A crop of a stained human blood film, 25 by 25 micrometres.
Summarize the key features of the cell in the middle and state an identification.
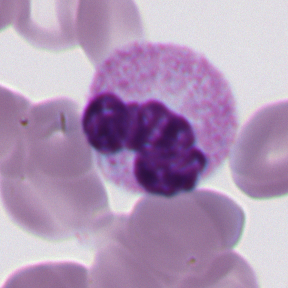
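First, the outline: smooth and nearly round. The nucleus stretches across the lower part of the cell, so most of the cytoplasm sits above it. Its chromatin is dark purple and densely clumped, and I can see no nucleoli. Named, it is a segmented neutrophil.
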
